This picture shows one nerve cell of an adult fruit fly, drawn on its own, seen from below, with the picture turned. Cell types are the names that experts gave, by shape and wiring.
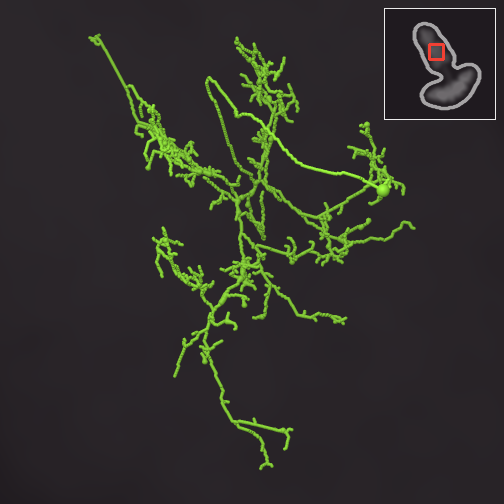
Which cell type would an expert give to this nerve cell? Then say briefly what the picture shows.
Its cell type is IN00A063. This is a nerve-cord intrinsic neuron. It lies in the nerve cord. Its cell body lies on the right of the picture.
